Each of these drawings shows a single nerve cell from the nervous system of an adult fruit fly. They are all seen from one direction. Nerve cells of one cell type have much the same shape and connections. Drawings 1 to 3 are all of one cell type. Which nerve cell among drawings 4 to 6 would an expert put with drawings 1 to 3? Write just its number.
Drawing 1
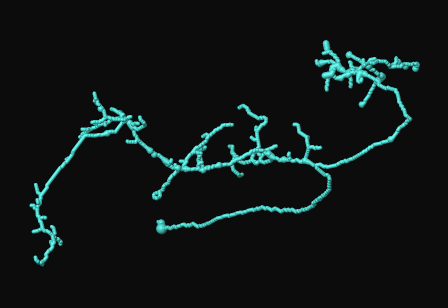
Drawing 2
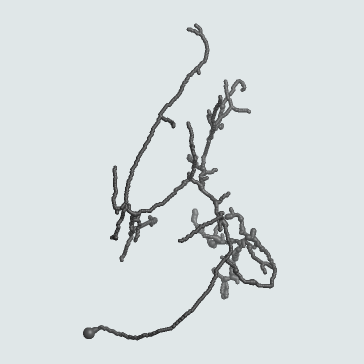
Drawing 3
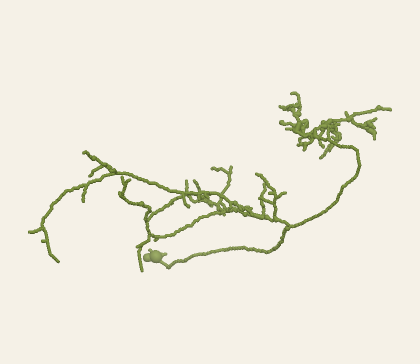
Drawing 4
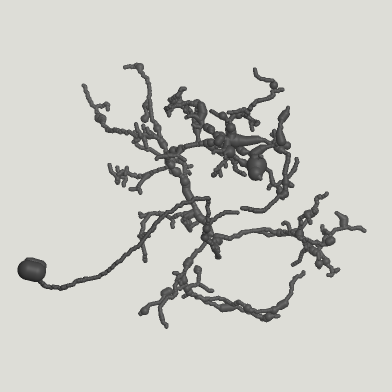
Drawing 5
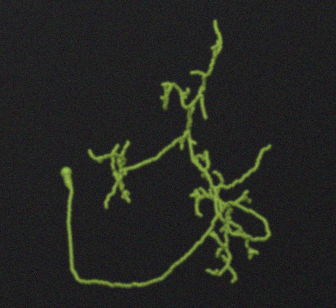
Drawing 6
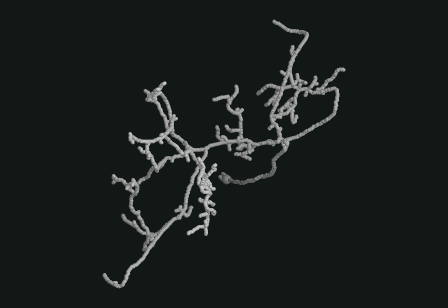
5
